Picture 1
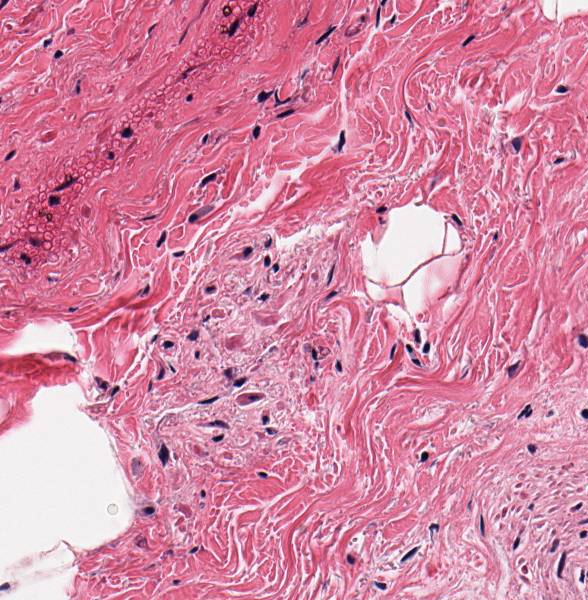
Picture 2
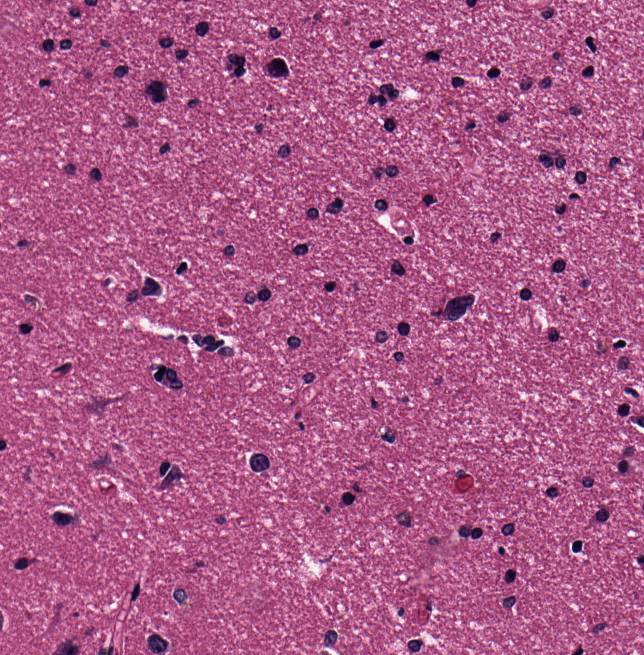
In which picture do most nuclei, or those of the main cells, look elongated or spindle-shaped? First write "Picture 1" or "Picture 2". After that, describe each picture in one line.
Picture 1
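What picture 1 shows: Scattered dark, elongated spindle-shaped nuclei lie between the collagen bundles.
What picture 2 shows: Most nuclei are small, round and darkly stained.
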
